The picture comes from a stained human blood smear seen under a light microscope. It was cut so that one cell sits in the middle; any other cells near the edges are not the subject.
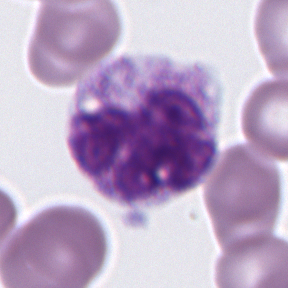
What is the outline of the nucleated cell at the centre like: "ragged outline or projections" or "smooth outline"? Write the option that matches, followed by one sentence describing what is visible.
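Ragged outline or projections. The cell outline is roughly round with a finely ragged, granular edge.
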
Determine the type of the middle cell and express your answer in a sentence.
The cell that lies at the centre of the crop is a segmented neutrophil.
